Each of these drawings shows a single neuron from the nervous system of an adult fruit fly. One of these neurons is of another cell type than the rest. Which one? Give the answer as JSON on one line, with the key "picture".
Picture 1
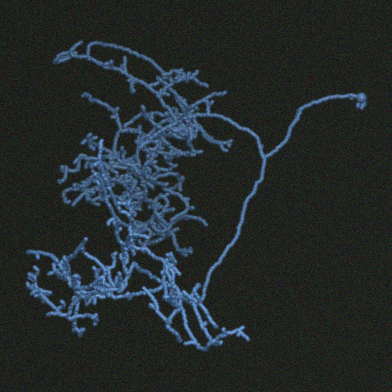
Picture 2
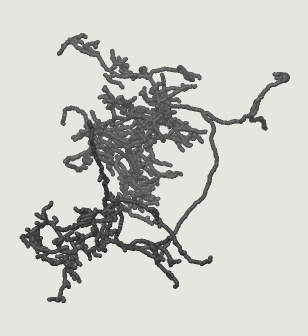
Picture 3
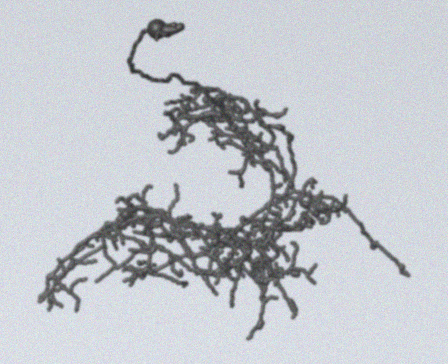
{"picture": 3}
